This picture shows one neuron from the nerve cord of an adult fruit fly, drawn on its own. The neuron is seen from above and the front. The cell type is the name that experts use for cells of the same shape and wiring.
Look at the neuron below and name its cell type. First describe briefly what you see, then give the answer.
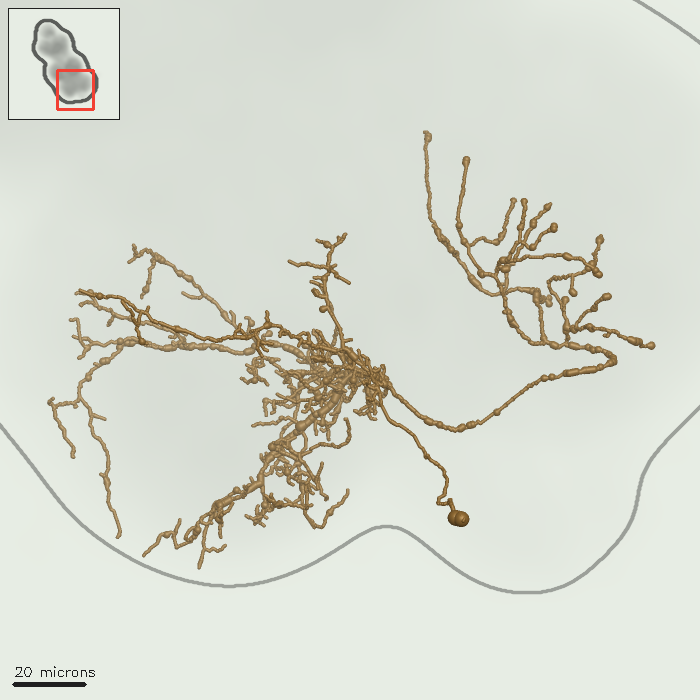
From left to right in the picture it spans about 170 microns. In this view it is wider than it is tall. Its broad class is nerve-cord intrinsic neuron. Its cell type is IN01A040.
